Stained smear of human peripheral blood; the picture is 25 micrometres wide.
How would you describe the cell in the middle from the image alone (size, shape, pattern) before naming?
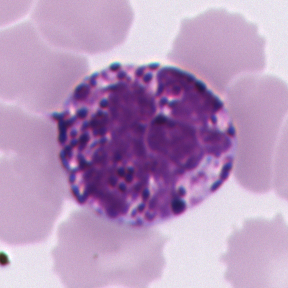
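The cell measures about 16 micrometres across and is filled with coarse, dark blue-purple granules. These granules lie over the nucleus as well as over the cytoplasm. The nucleus appears lobed but is partly hidden by granules. At the left edge of the cell, a small cluster of granules bulges outward. The cell is a basophil.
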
